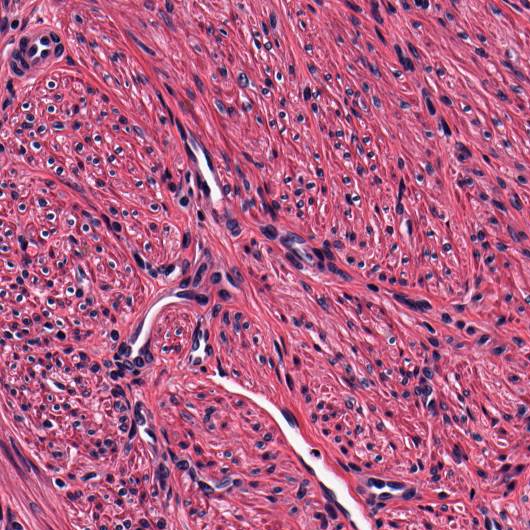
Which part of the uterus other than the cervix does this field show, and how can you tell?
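Smooth muscle is shown. Upper-right bundles, cut lengthwise, have elongated nuclei parallel to the fibres; crosswise-cut bundles on the left show nuclei as small round dots.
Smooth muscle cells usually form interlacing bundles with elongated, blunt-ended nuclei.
No epithelium or glands appear anywhere.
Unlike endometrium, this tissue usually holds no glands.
Many crosswise-cut cells have a small clear perinuclear halo.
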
